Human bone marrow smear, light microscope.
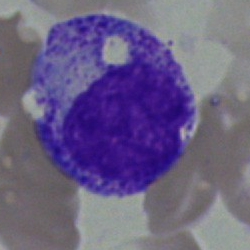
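Myelocyte, the central cell of a stained human bone marrow smear. Its nuclear chromatin is deep purple and dense, and no nucleolus is visible. The cytoplasm, lying mostly to the upper left, has a pale blue-grey background. At the top of the cell, beside the nucleus, a single clear, round, unstained hole sits in the cytoplasm.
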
